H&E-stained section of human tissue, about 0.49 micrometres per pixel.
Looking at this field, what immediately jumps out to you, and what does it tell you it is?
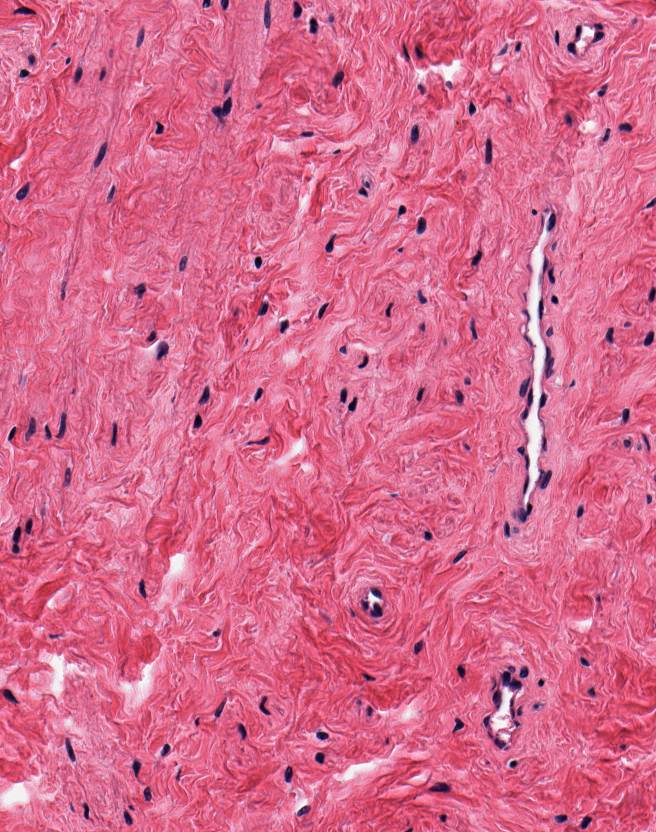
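Dense connective tissue fills this field. Check one: all of it is strongly eosinophilic collagenous stroma, with wavy bundles interlacing in many directions, not parallel.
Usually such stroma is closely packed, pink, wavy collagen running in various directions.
Check two: the nuclei are small, dark, elongated and sparse.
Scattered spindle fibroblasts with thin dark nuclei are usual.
Check three: no epithelium or glands appear, so there is no sheet of touching cells such as nonkeratinized stratified squamous epithelium would form.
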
